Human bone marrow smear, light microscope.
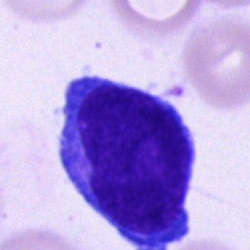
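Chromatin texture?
Fine, dark purple, no coarse clumps.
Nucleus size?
Fills most of the cell; narrow rim of cytoplasm only.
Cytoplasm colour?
Deep blue.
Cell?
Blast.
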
